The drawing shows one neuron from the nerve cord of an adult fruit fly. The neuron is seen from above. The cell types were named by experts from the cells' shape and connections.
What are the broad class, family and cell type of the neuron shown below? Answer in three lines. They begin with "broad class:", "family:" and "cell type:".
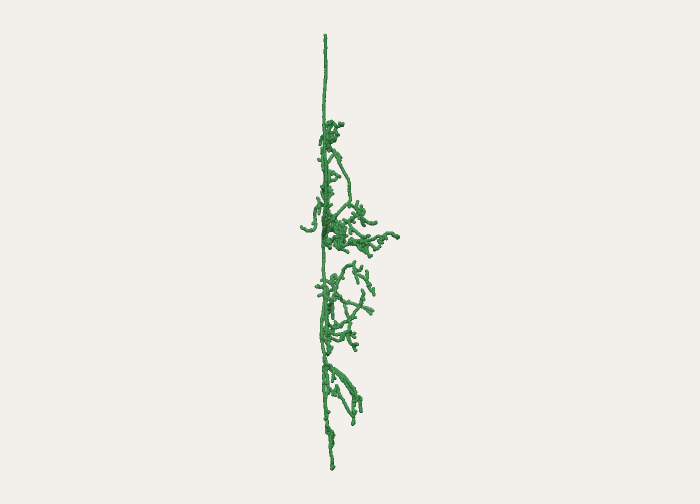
broad class: ascending neuron
family: hemilineage 05B
cell type: AN05B103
